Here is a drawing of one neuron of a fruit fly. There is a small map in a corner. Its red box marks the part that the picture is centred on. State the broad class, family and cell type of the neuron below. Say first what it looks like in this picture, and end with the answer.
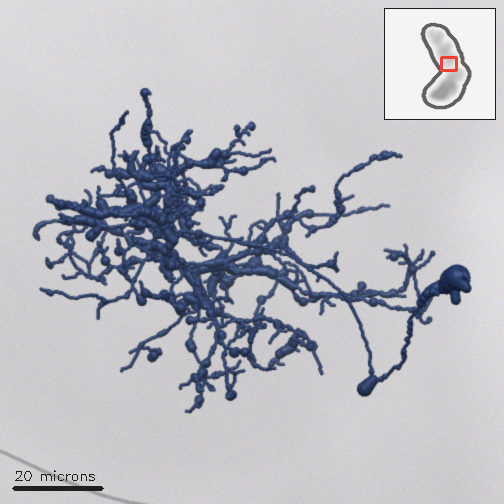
From left to right in the picture it spans about 100 microns. In this view it is wider than it is tall. It is a nerve-cord intrinsic neuron. The family is hemilineage 16B. The cell type is IN16B041.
